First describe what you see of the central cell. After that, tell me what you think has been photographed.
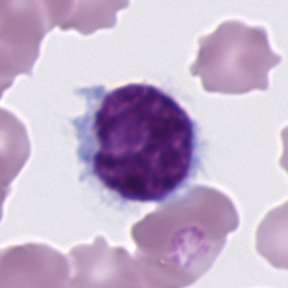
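Along the left especially, the cytoplasmic edge breaks up into fine hair-like projections. I see no granules in the cytoplasm. The chromatin is dark purple and coarsely clumped, and no distinct nucleolus shows in the nucleus. So: a hairy cell.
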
